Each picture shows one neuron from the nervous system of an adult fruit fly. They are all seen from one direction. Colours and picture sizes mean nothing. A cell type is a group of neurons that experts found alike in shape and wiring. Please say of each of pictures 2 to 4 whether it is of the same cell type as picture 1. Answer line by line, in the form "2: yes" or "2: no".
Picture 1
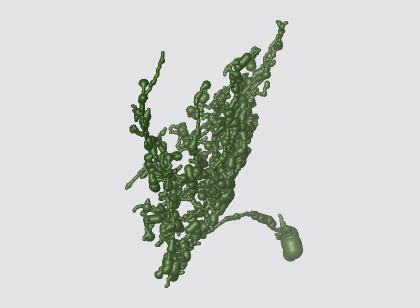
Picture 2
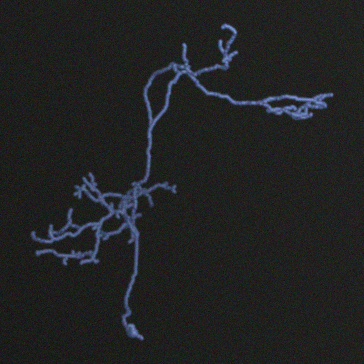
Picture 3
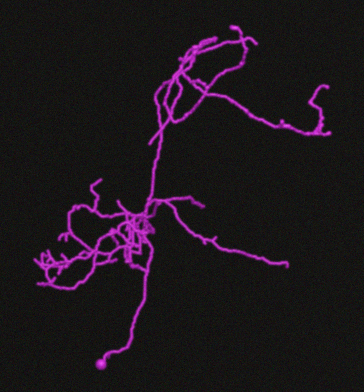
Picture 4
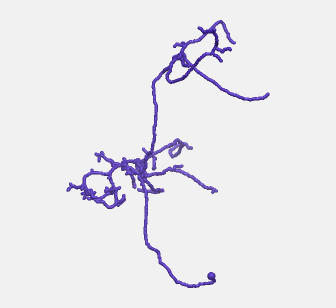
2: no
3: no
4: no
